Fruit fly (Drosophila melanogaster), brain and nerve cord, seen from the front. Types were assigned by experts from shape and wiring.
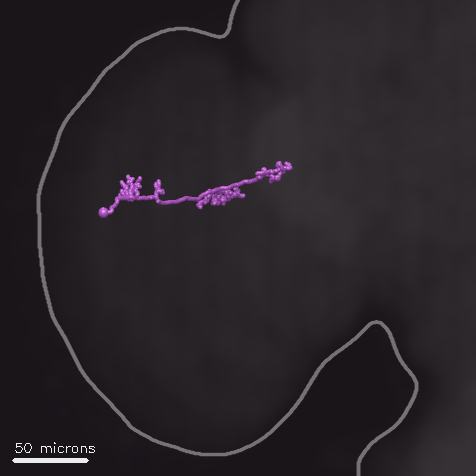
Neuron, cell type: TmY4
